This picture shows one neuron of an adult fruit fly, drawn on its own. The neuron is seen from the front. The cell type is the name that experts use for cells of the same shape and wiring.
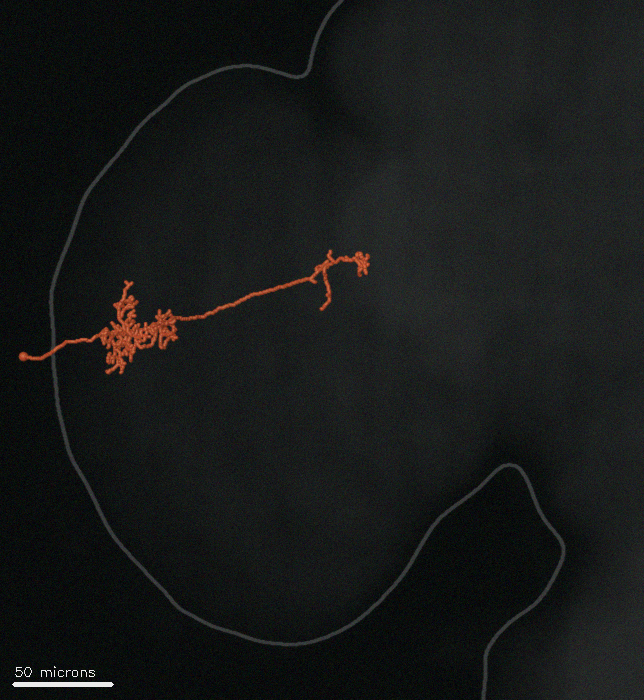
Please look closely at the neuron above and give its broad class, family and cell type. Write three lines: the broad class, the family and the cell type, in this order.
optic-lobe intrinsic neuron
Tm
Tm16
